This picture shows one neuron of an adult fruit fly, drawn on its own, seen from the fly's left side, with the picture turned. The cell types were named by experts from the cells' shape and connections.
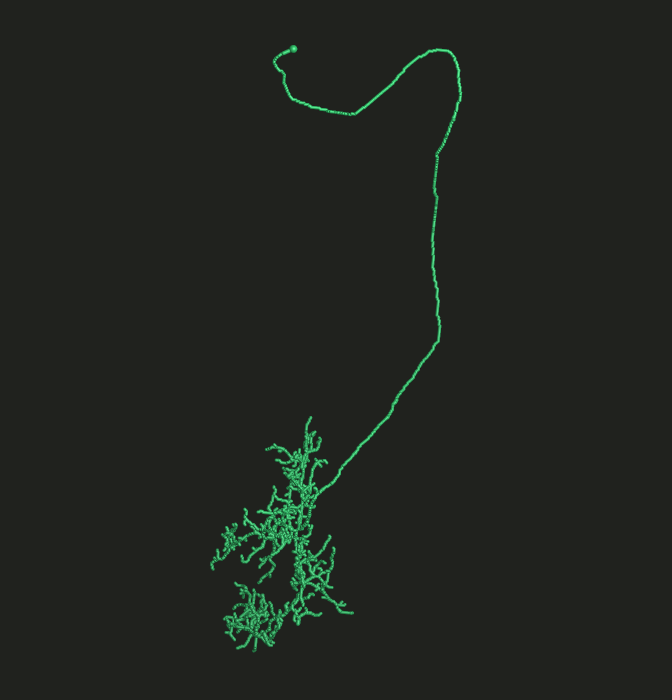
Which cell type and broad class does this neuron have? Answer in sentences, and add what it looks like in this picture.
The cell type is INXXX321. It is a nerve-cord intrinsic neuron. The cell body can be seen at the top of the picture. The picture shows dozens of branch ends.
